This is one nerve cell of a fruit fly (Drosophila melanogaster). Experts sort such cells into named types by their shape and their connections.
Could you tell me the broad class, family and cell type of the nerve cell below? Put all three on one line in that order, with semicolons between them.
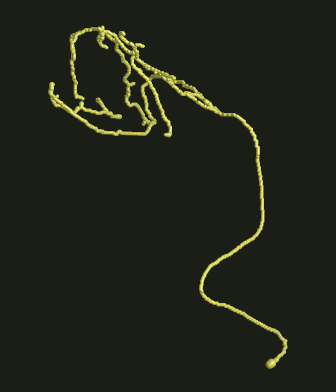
nerve-cord intrinsic neuron; hemilineage 02A; IN02A055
